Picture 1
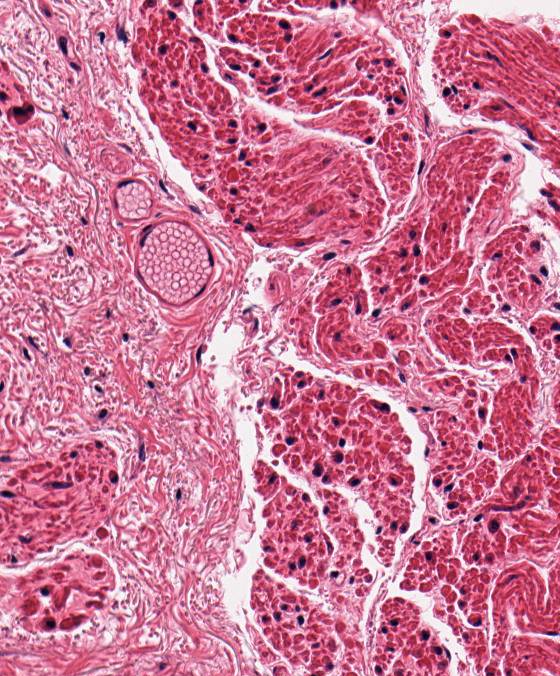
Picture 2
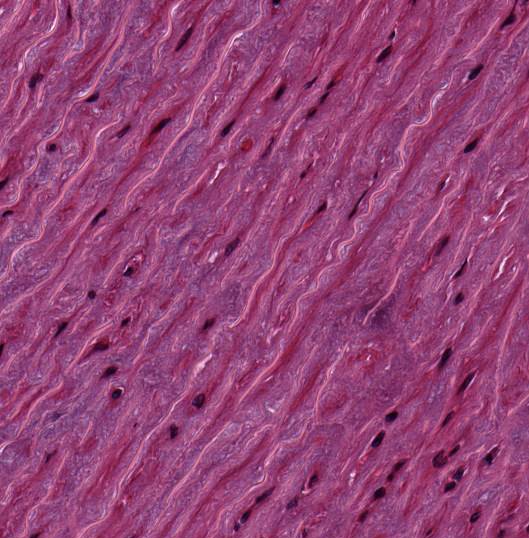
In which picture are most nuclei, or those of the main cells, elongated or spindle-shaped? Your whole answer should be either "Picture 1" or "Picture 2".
Picture 2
